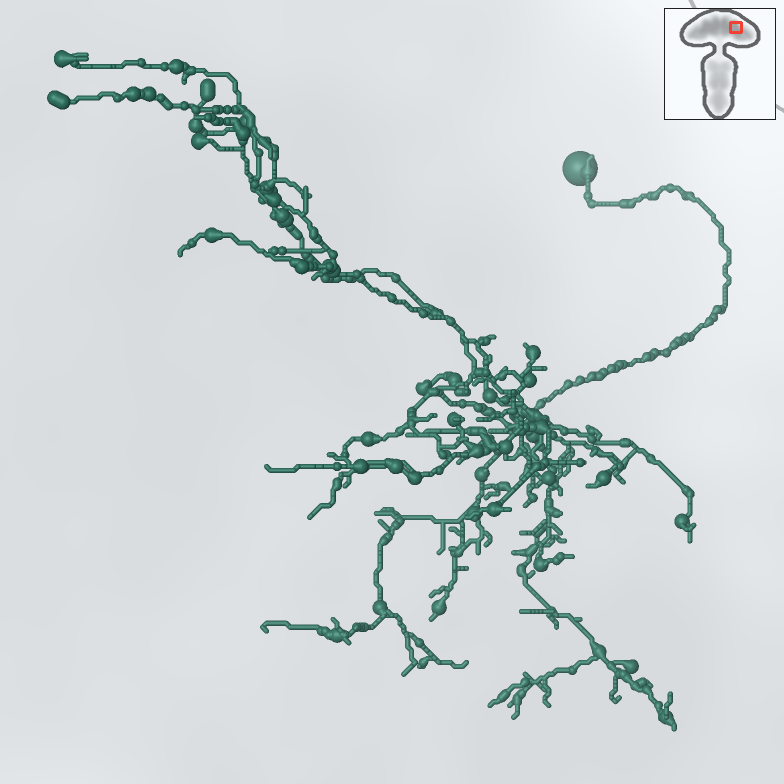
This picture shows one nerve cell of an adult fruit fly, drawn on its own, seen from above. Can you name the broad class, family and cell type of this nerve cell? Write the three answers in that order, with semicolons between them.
central-brain intrinsic neuron; hemilineage LHa2; CB1238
